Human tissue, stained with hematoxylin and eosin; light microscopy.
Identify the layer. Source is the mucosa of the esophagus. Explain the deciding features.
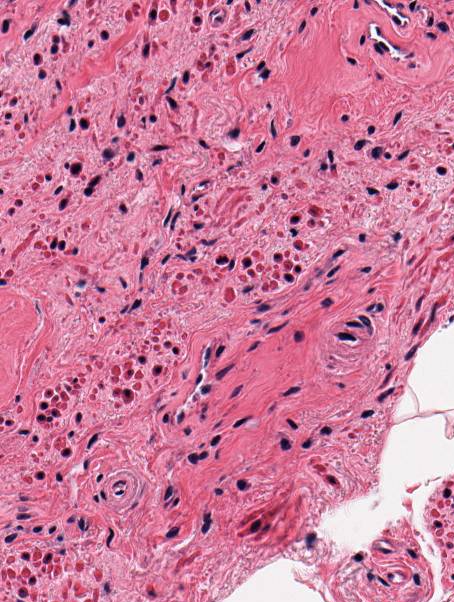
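What you are looking at is loose connective tissue. The whole field is fibrous pink stroma, with no epithelium and no fat cells. Scattered through it are dark, elongated, spindle-shaped nuclei. Down near the lower left corner you'll find a small vessel whose wall is layered concentrically around a tiny lumen.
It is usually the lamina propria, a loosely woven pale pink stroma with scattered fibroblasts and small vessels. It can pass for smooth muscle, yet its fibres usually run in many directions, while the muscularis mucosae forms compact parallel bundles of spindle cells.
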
